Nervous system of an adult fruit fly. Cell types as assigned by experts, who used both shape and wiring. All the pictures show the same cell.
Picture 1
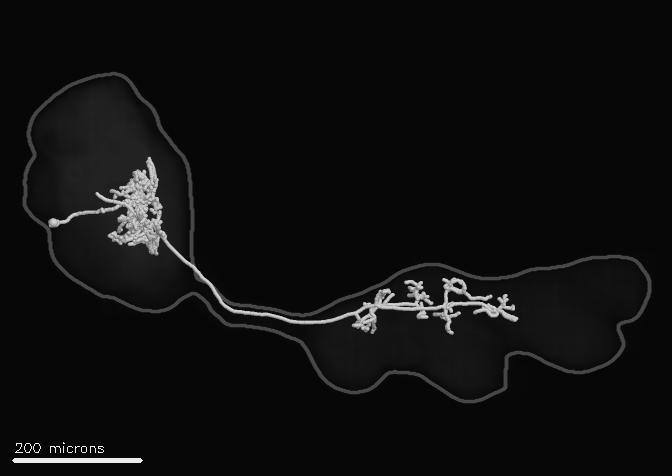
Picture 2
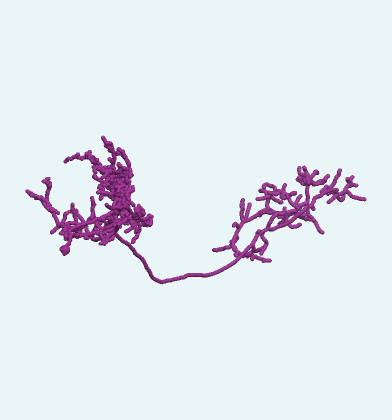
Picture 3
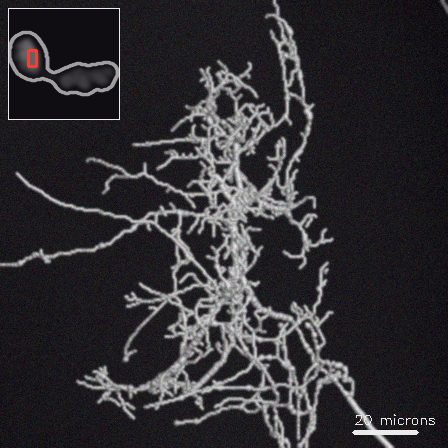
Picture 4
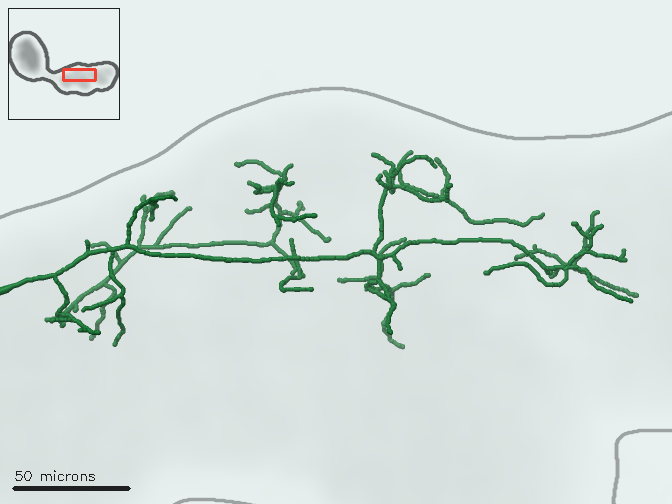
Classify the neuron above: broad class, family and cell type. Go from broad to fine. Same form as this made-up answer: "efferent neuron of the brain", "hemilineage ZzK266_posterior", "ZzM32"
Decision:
"descending neuron", "DNbe", "DNbe005"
